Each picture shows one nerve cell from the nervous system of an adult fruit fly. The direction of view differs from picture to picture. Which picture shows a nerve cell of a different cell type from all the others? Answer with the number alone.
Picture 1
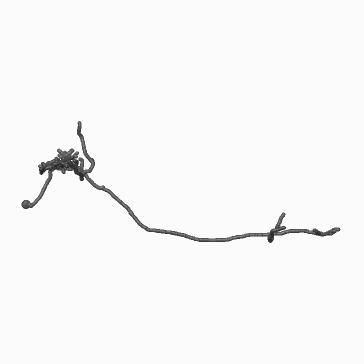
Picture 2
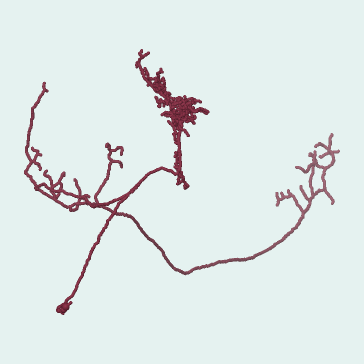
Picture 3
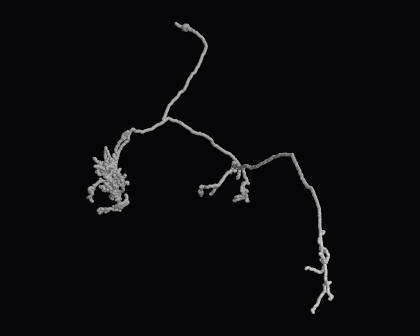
1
